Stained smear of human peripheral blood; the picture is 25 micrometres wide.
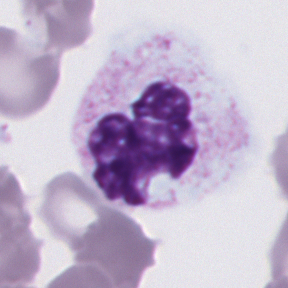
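Segmented neutrophil, the central nucleated cell in a stained smear of human peripheral blood. The outline is roughly round. Dark purple chromatin is coarsely clumped. Plentiful, very pale cytoplasm is sprinkled with fine pink granules.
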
